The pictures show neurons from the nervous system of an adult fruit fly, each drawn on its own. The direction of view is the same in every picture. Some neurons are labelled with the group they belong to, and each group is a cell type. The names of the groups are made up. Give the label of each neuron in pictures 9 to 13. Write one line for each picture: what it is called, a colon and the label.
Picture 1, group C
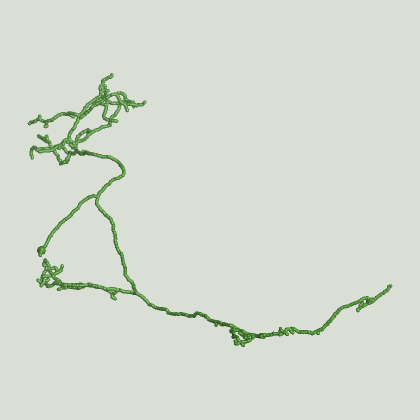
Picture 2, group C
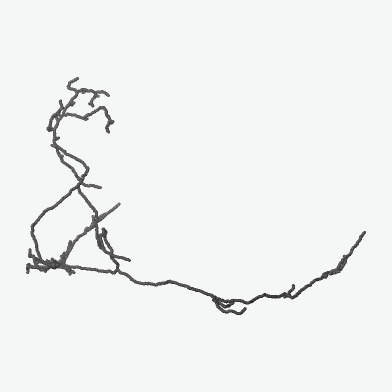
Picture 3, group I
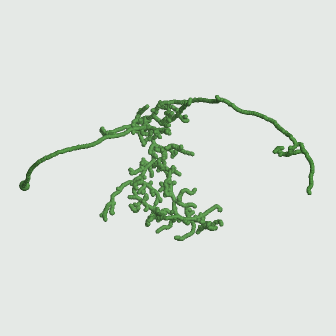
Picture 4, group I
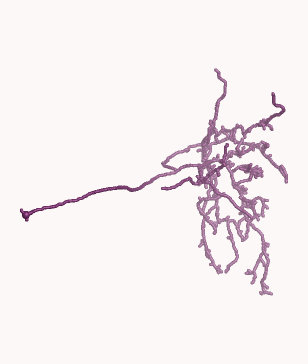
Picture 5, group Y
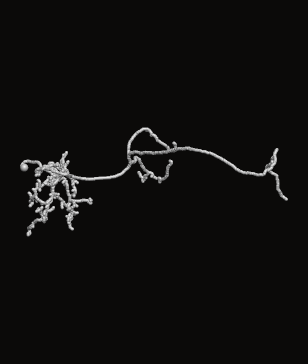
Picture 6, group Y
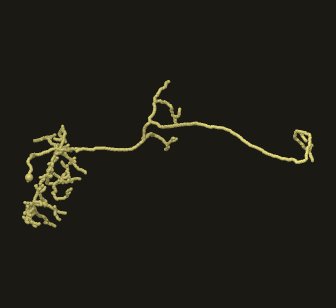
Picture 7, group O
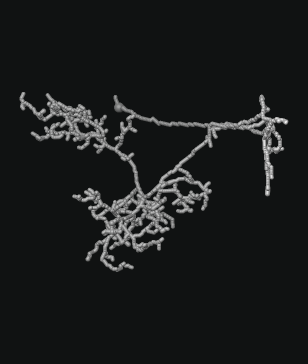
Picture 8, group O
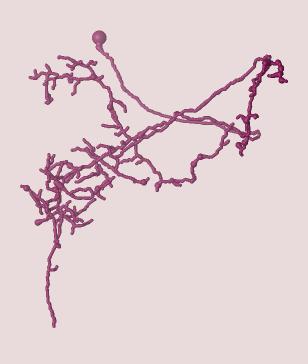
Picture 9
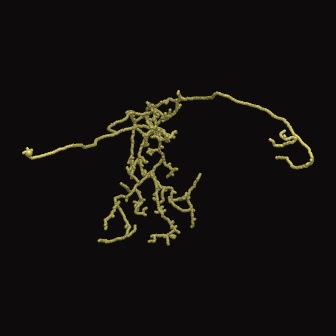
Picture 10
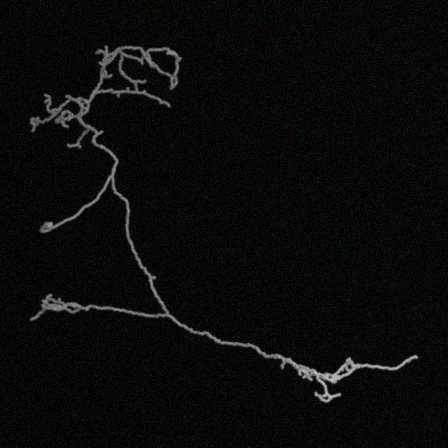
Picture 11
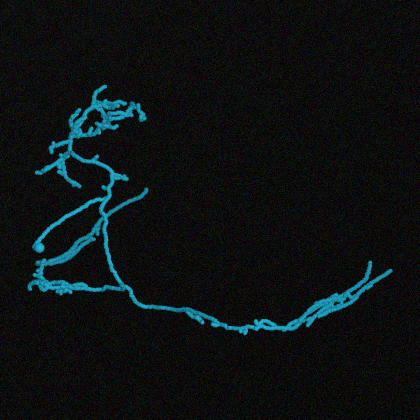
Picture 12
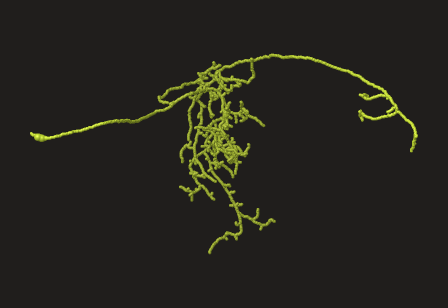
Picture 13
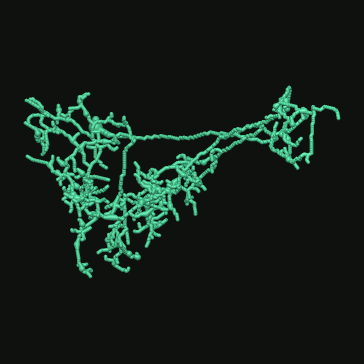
9: group I
10: group C
11: group C
12: group I
13: group O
